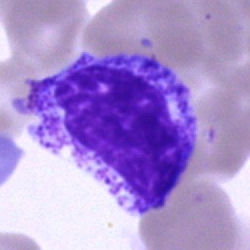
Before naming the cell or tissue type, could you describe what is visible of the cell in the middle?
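First, the nucleus fills most of the cell, leaving cytoplasm mainly at the left and lower-left edge. Second, dense deep purple chromatin shows a few paler streaks. Third, the cytoplasm between granules is pale, almost colourless. Fourth, granules lie beyond the ragged left edge. Result: myelocyte.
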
